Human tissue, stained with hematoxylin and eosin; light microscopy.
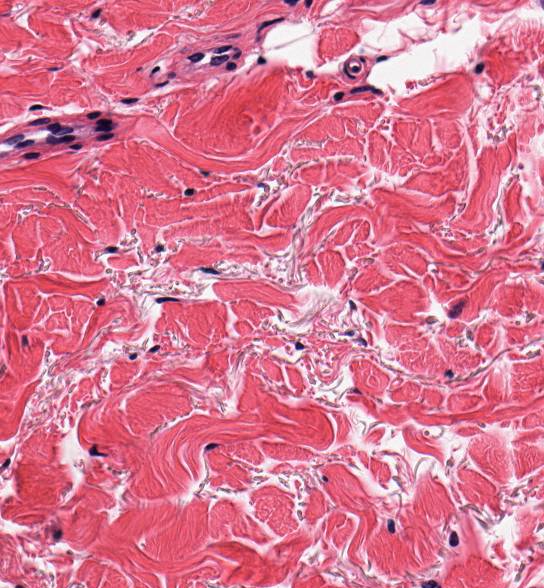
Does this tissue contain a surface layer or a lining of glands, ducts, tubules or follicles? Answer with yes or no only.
No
